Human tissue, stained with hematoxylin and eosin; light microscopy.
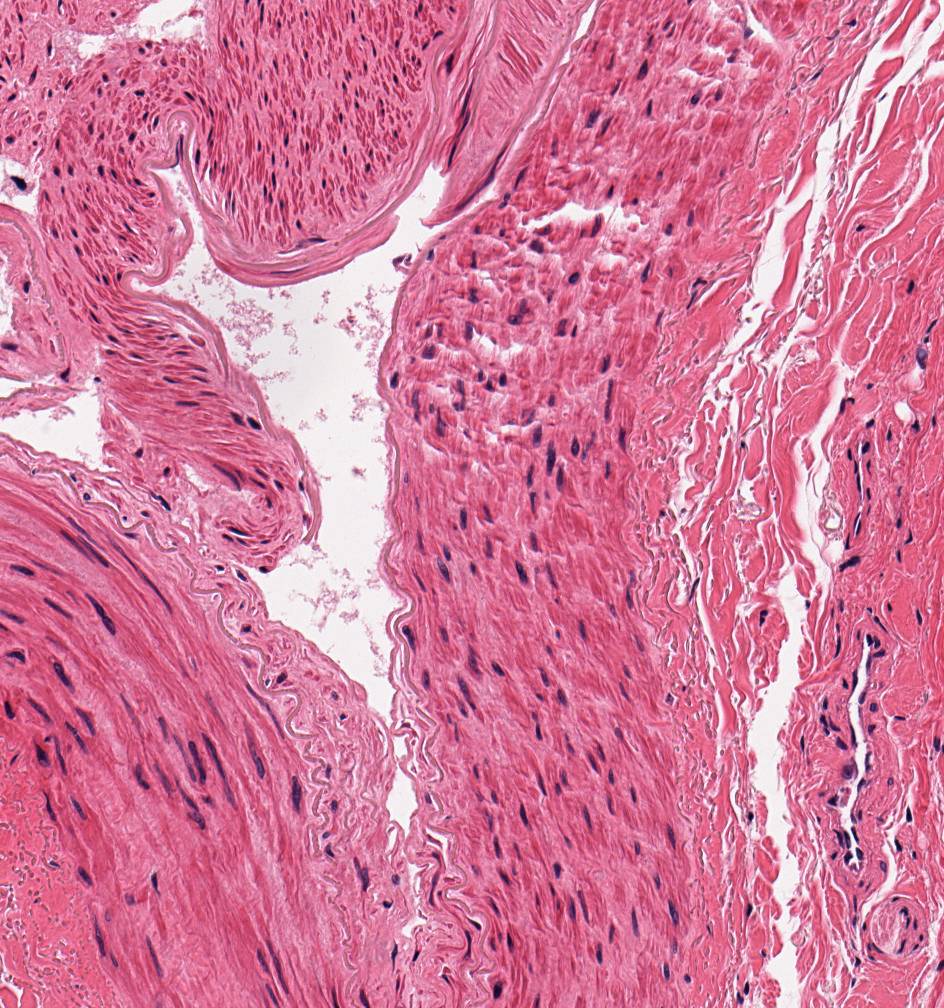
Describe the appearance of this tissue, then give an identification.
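Compact smooth muscle bundles, running in several directions, occupy most of the field. Nuclei dark, elongated, cigar-shaped, parallel to fibres. Upper part of central band: cells cut across, small round nuclei in paler cytoplasm. Upper centre: irregular empty space with scattered pale pink flocculent material. Tissue: tibial artery.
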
